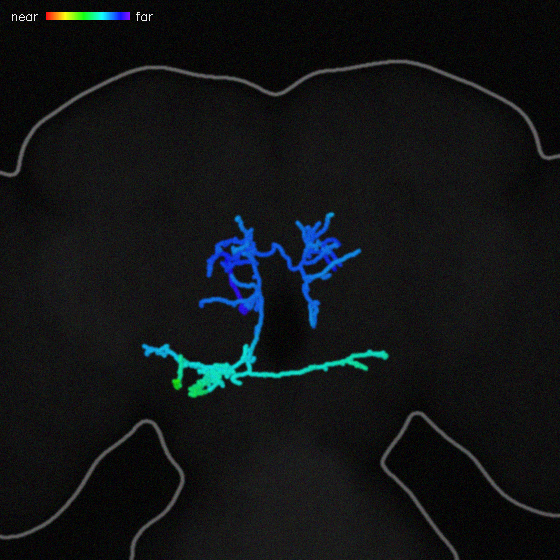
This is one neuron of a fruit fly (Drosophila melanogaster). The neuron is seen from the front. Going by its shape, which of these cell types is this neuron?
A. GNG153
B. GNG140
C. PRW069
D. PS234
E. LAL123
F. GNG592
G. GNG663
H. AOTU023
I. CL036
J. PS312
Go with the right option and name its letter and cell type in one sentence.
With respect to cell type, the neuron is PS312, option J.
